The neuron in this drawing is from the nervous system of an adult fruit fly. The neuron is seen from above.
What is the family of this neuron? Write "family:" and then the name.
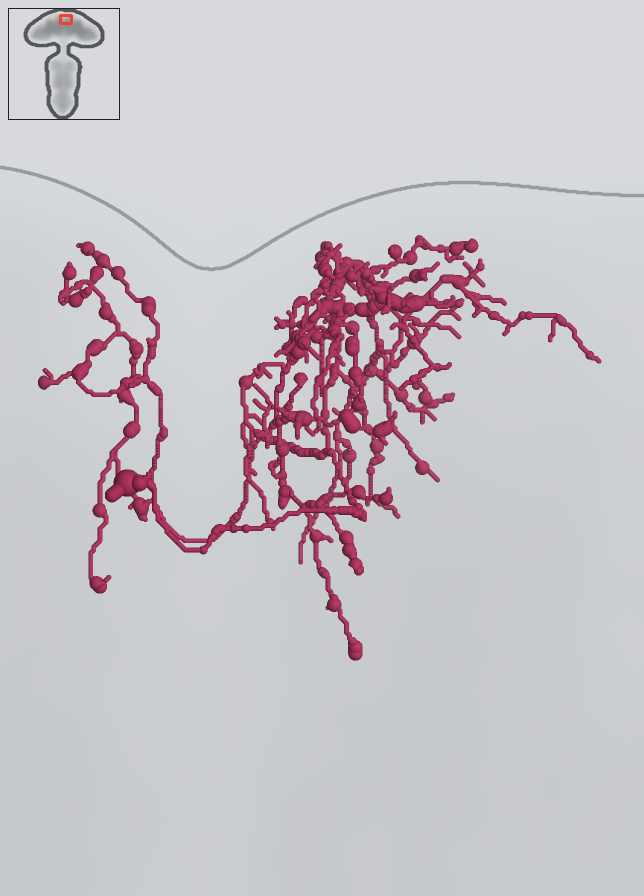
family: hemilineage SMPad3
